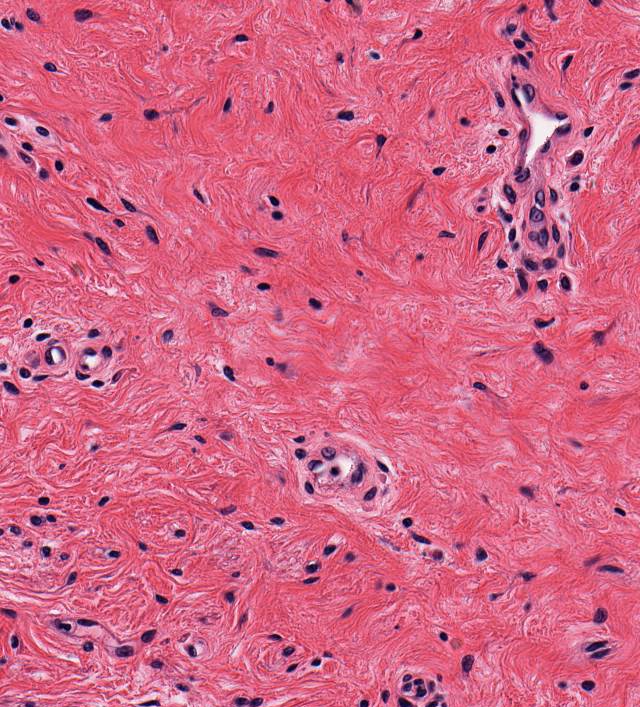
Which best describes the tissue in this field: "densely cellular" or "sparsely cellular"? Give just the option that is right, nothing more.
Sparsely cellular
